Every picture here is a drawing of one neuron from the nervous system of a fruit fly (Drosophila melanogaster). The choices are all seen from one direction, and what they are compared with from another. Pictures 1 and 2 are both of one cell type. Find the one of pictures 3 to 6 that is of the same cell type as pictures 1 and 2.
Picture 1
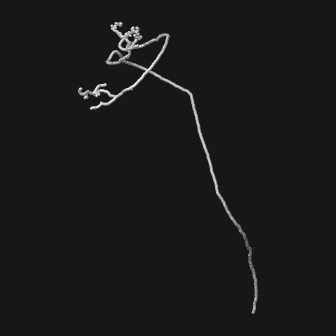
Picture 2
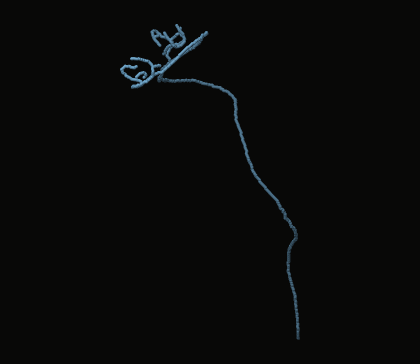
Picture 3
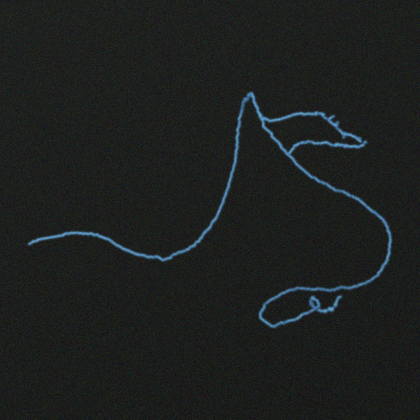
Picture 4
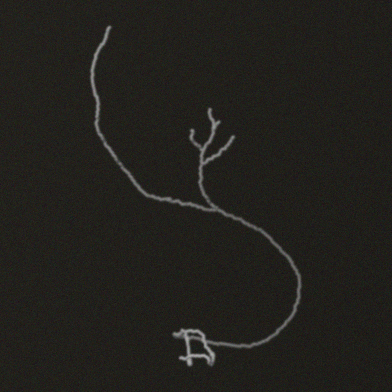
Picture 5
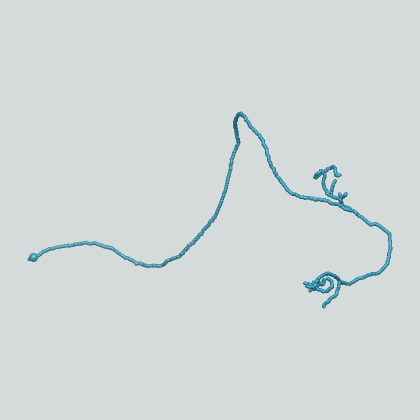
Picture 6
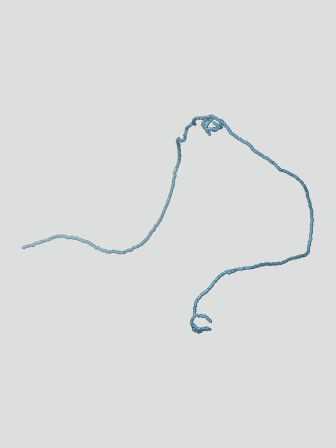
5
